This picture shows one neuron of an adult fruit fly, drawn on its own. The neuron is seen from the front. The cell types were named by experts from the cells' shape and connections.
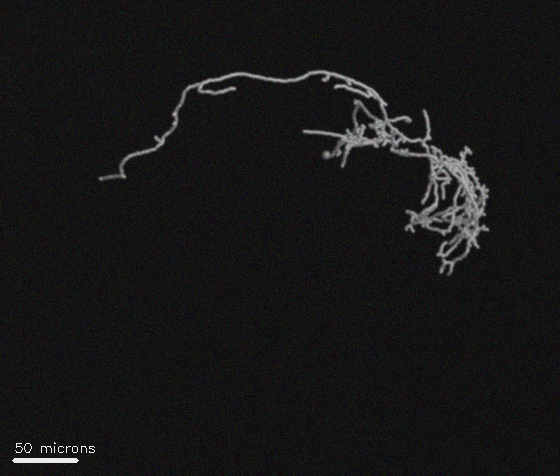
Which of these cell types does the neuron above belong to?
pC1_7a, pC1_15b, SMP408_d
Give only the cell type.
pC1_7a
